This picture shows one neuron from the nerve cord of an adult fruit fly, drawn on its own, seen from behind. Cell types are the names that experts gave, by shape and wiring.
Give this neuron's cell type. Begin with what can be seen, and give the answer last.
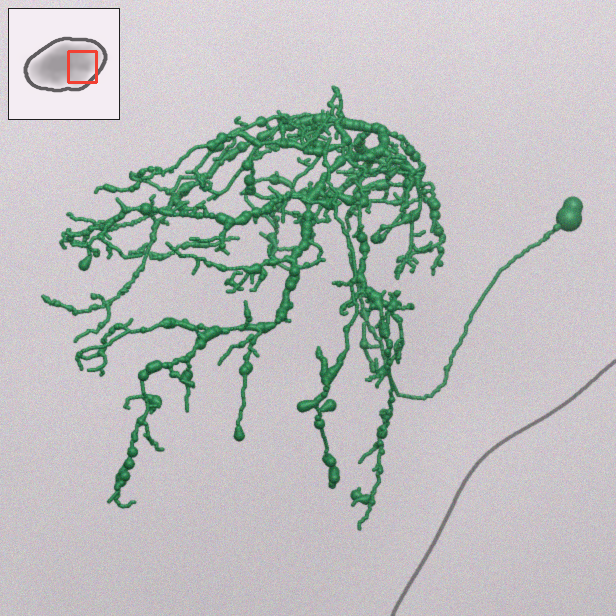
In this view it is about as wide as it is tall. It is a nerve-cord intrinsic neuron. It is of cell type IN08A031.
